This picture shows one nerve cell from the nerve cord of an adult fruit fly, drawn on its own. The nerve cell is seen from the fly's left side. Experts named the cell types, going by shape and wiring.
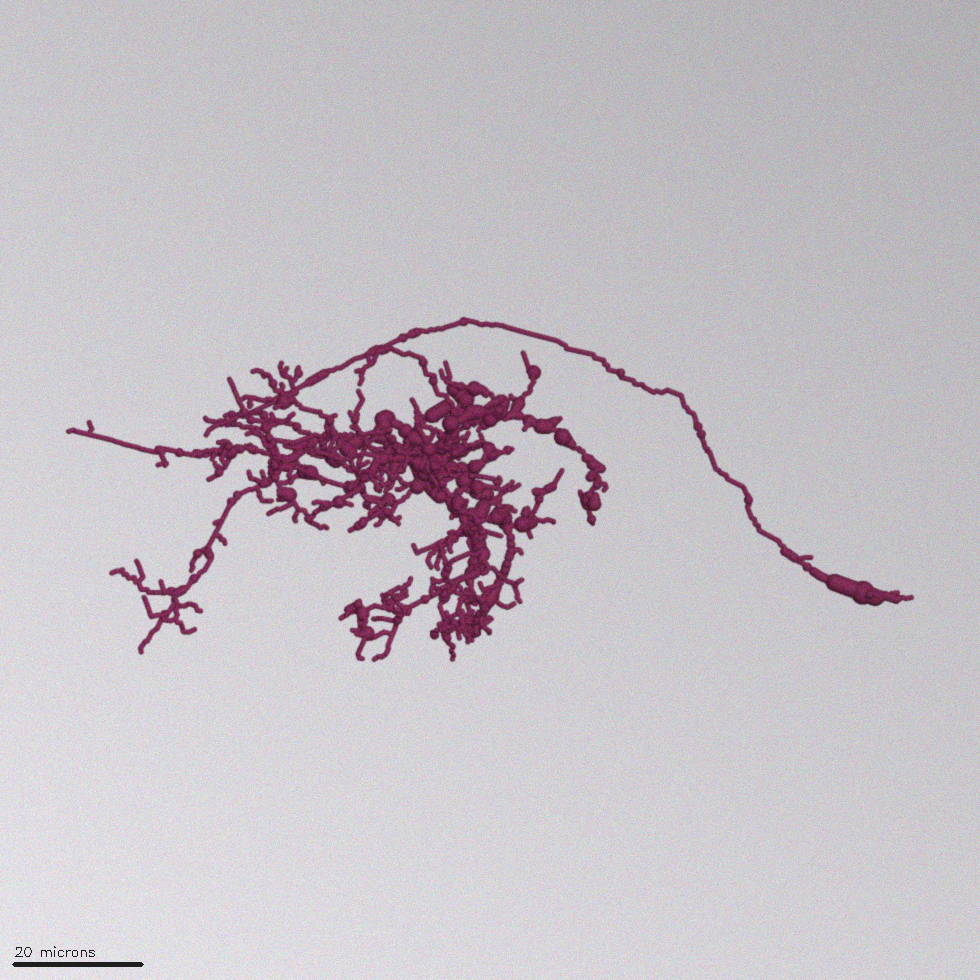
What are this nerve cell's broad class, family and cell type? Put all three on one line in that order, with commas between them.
nerve-cord intrinsic neuron, hemilineage 21A, IN21A035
